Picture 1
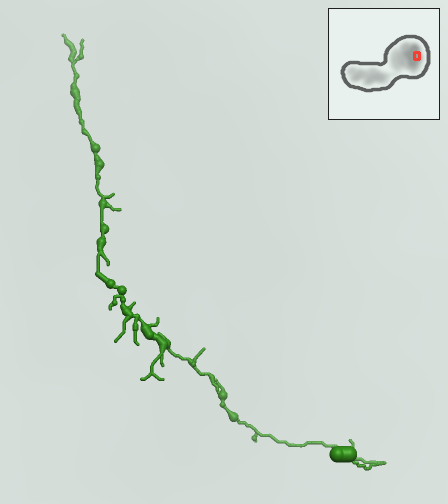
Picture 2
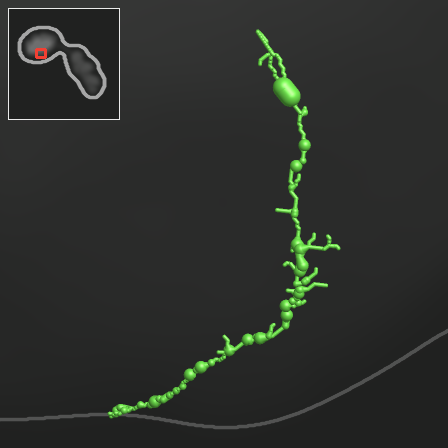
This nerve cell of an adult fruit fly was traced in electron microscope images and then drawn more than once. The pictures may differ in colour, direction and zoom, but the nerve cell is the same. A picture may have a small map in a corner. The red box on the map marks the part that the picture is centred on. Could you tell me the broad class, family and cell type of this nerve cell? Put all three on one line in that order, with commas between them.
optic-lobe intrinsic neuron, Dm, Dm3b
